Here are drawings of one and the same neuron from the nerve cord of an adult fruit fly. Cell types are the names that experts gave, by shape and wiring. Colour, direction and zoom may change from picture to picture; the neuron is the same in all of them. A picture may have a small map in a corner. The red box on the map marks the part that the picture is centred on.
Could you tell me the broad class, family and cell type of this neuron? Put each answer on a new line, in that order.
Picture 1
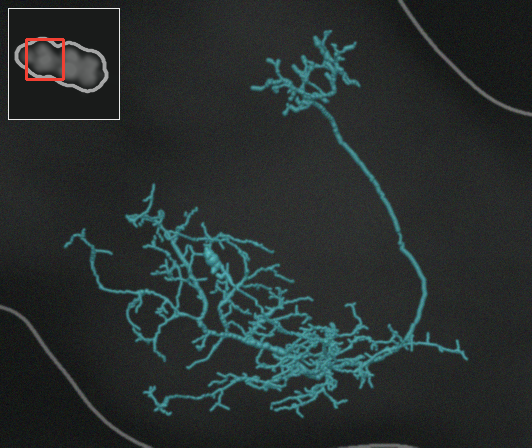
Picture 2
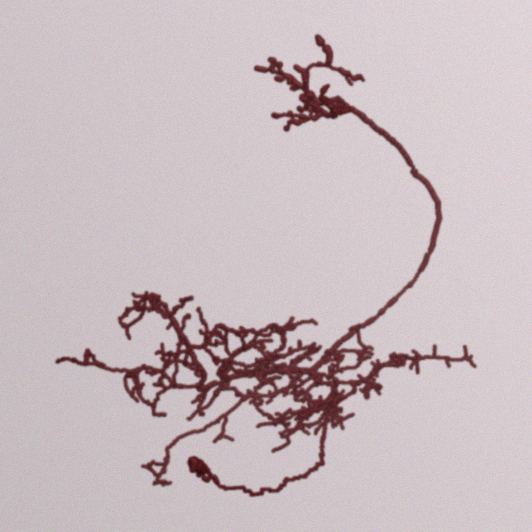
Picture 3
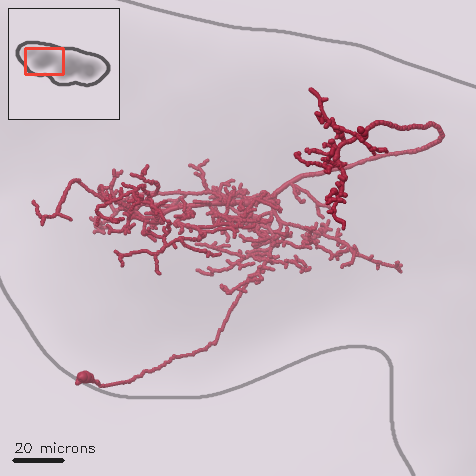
nerve-cord intrinsic neuron
hemilineage 14B
IN14B006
